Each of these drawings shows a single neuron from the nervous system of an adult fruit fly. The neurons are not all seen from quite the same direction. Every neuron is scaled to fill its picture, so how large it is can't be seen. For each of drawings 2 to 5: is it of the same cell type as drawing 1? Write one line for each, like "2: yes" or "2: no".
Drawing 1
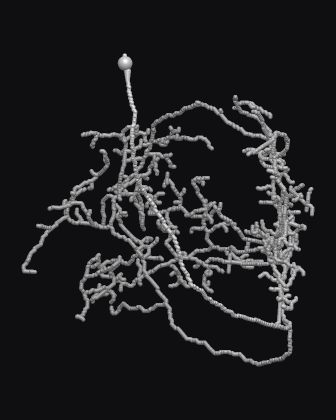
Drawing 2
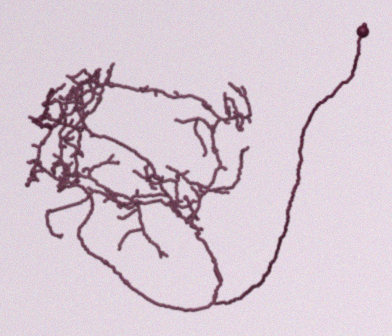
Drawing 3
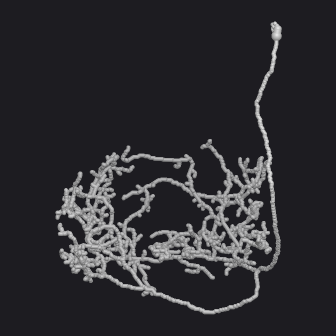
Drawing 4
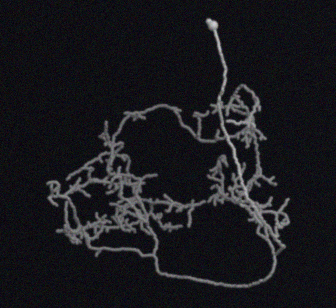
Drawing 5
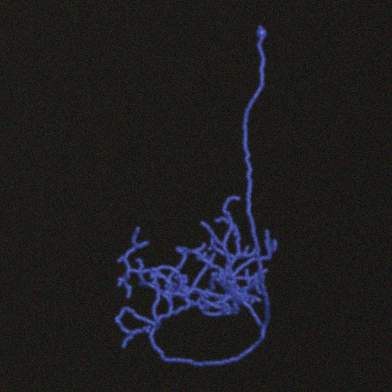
2: yes
3: yes
4: yes
5: no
